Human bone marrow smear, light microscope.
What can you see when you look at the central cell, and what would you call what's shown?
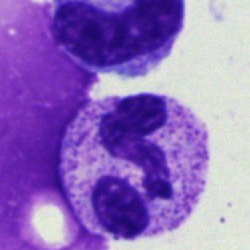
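In this cell the outline is round and smooth. The chromatin appears dense, dark purple and clumped, and the cytoplasm contains no vacuoles. Answer: segmented neutrophil.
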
